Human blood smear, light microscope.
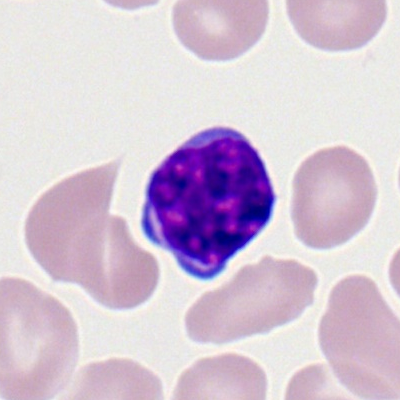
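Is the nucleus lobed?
No; it is a single unlobed mass filling nearly the whole cell.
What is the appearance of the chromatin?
Dark purple and coarsely clumped.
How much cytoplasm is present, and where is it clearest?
Only a thin rim, most visible along the lower left edge.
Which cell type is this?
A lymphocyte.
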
